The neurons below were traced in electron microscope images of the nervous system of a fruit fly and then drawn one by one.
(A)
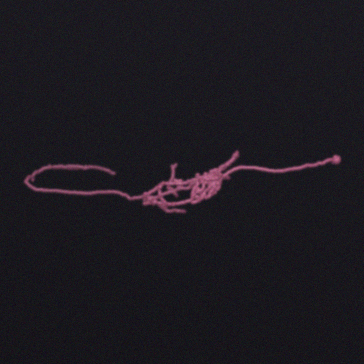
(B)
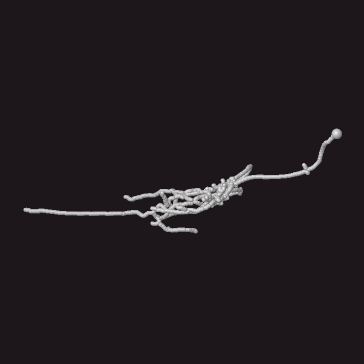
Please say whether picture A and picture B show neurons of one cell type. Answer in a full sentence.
They are of the same cell type.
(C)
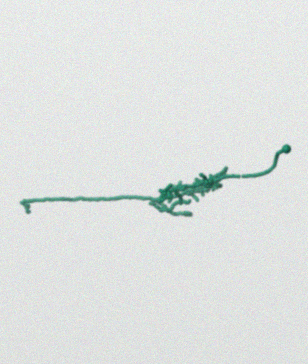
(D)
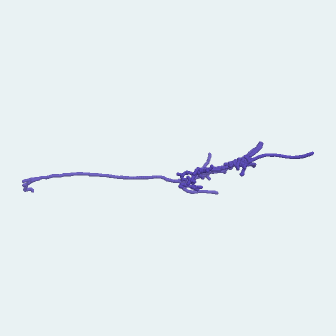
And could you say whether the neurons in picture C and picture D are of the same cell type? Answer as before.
They are of the same cell type.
